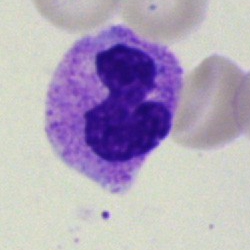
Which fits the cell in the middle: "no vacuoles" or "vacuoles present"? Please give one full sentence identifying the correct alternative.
The cytoplasm of the cell contains no vacuoles.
